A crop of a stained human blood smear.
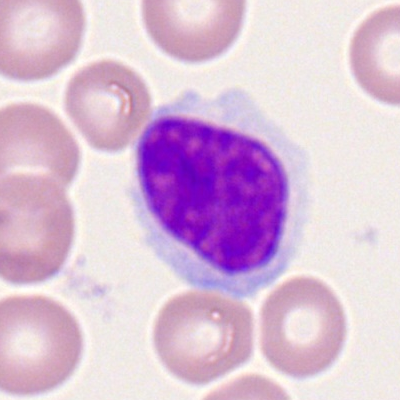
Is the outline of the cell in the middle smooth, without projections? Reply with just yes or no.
No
